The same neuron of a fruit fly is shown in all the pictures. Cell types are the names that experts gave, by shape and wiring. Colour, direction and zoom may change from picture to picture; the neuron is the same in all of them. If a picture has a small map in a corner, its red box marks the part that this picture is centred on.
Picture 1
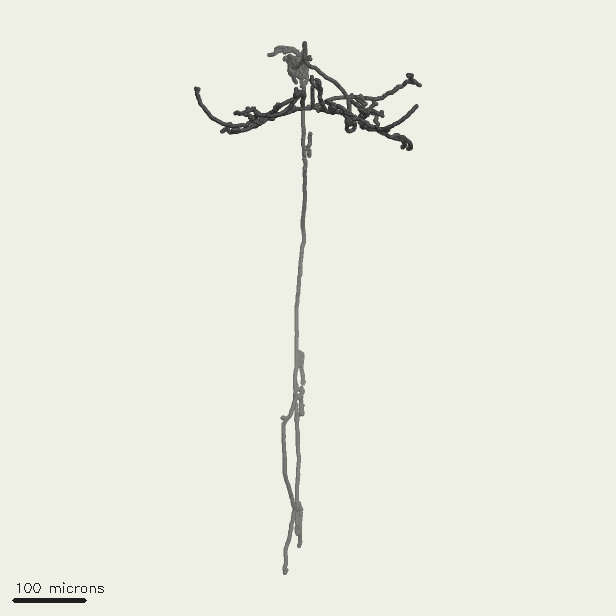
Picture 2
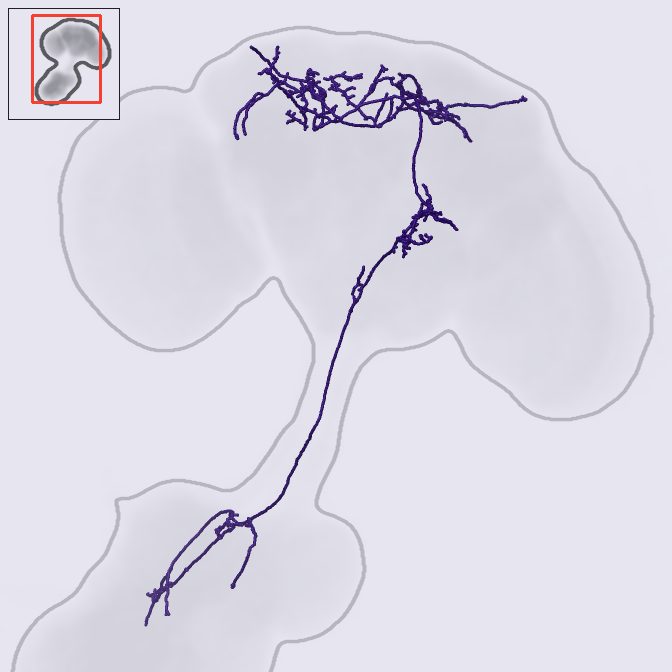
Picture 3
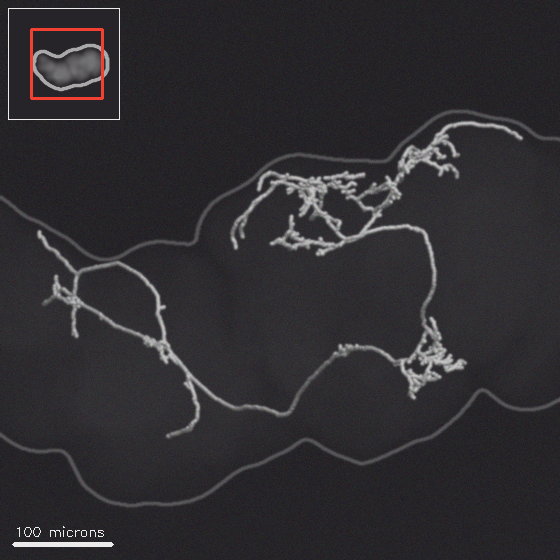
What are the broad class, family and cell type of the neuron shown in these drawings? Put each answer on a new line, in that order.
descending neuron
hemilineage SMPpv1
DNpe035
